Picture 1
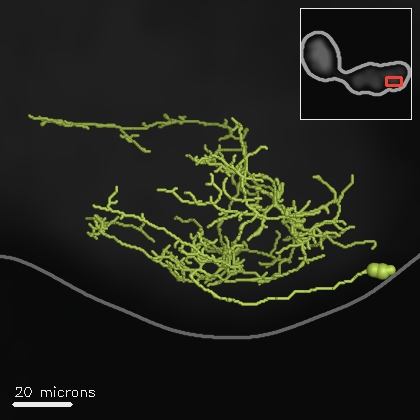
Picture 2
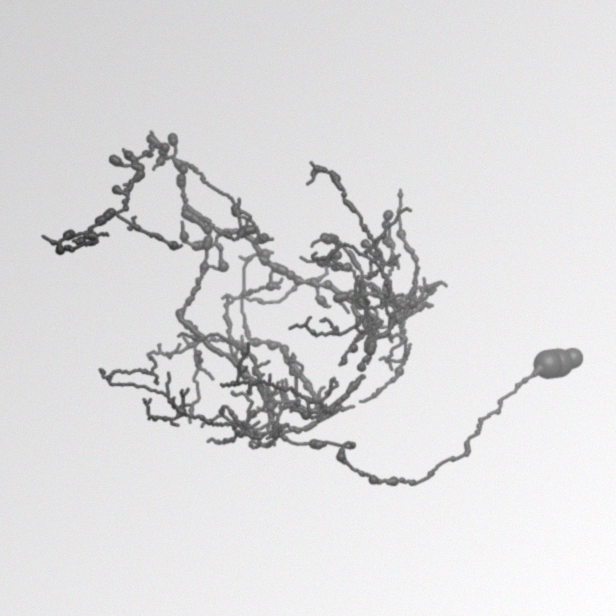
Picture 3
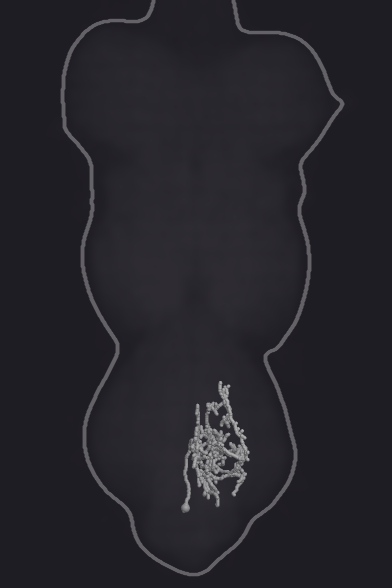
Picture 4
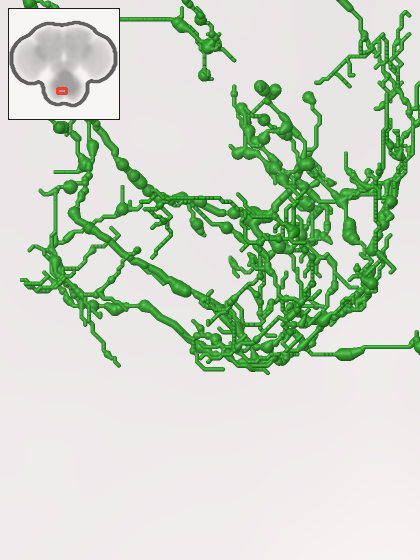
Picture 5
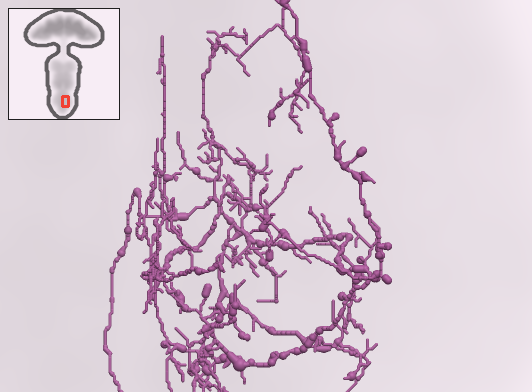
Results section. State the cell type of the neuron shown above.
IN13B029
